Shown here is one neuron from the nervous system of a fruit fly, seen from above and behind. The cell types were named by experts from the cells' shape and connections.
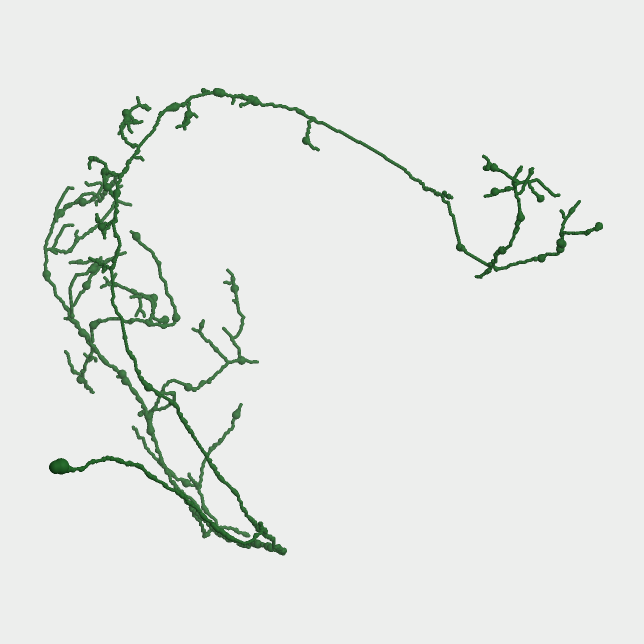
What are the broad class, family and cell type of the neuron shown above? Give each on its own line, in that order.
central-brain intrinsic neuron
hemilineage VPNp&v1_posterior
AVLP483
